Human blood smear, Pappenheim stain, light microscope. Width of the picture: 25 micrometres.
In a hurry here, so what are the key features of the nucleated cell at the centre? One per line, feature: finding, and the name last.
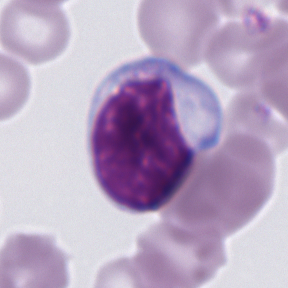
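Outline: smooth and rounded, no projections
Size: about 14 by 12 micrometres
Nucleus: about 12 by 9 micrometres, toward the lower left
Nuclear share: about 60% of the cell's area
Chromatin: dark purple, coarsely clumped
Cytoplasm: pale, almost clear blue, widest at the upper right
Name: large granular lymphocyte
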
